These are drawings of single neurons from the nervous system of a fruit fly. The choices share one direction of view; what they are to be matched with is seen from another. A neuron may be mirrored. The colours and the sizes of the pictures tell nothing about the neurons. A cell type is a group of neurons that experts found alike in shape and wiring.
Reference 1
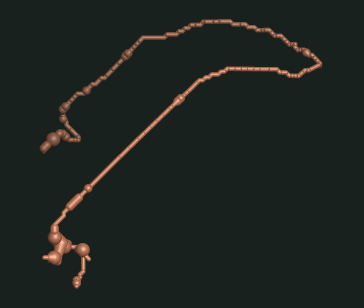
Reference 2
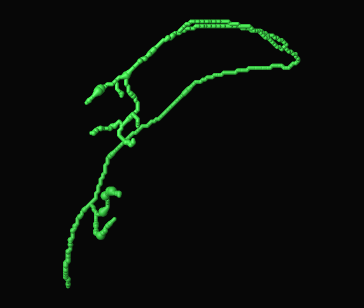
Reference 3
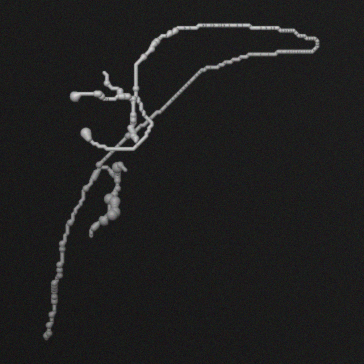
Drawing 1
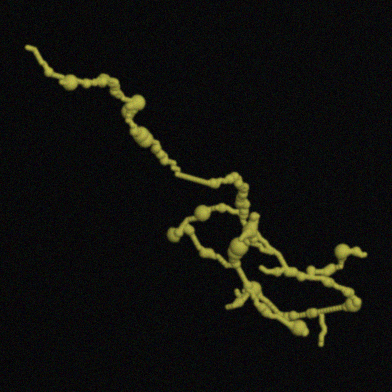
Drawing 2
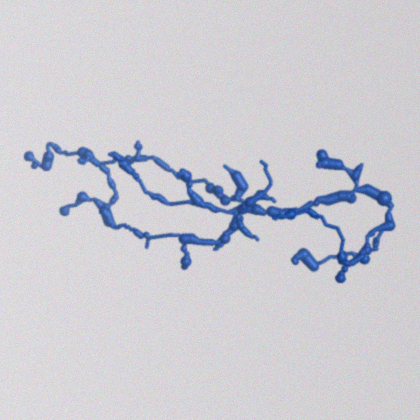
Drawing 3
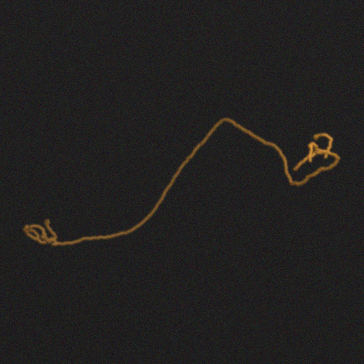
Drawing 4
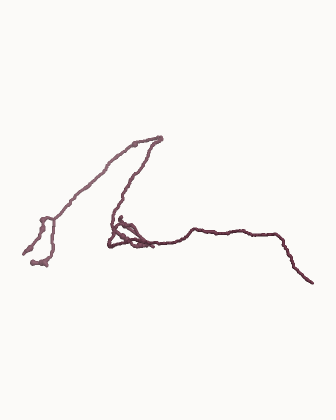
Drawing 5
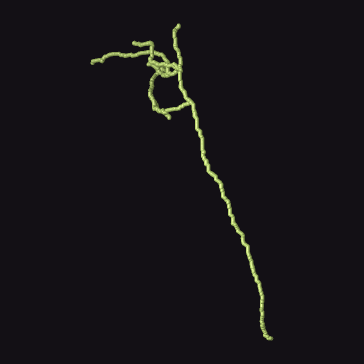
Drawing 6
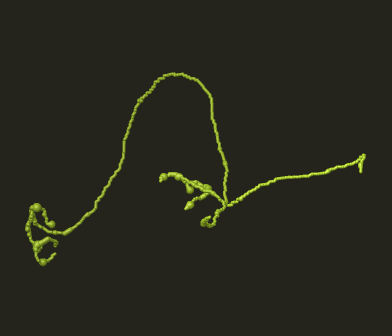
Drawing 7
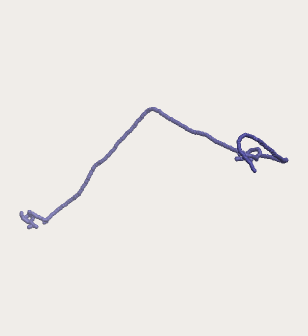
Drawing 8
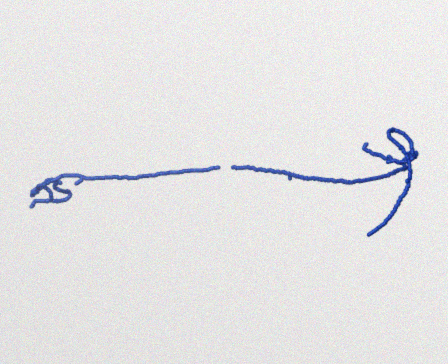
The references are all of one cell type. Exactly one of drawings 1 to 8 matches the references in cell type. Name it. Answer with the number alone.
6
